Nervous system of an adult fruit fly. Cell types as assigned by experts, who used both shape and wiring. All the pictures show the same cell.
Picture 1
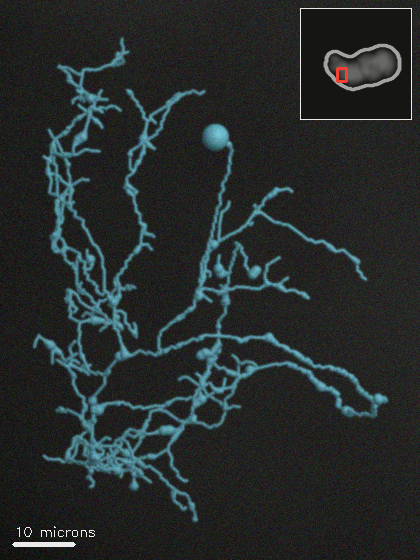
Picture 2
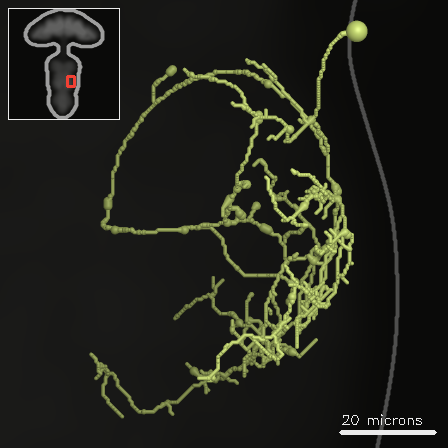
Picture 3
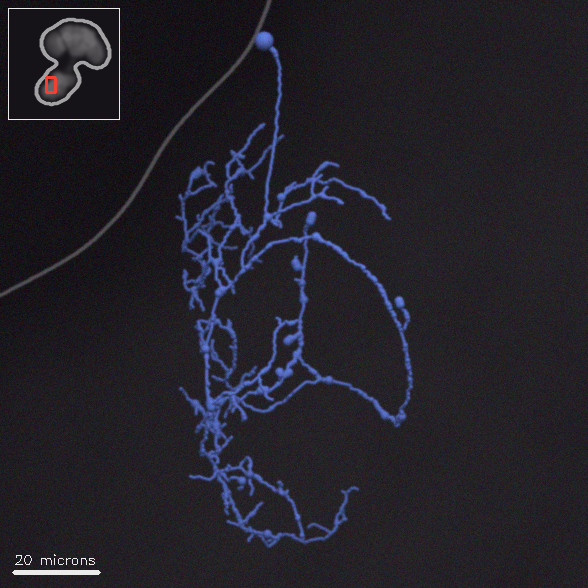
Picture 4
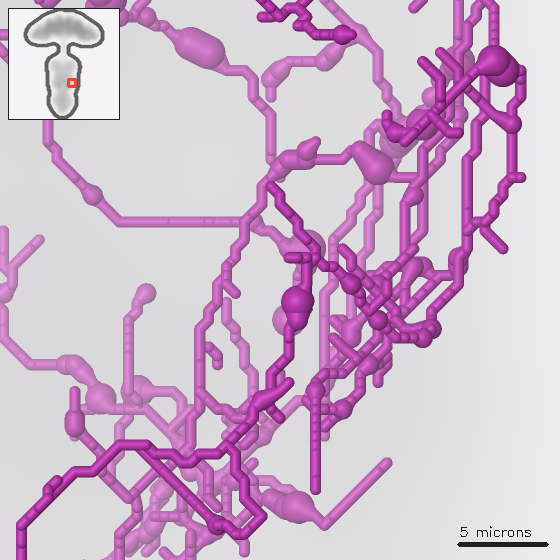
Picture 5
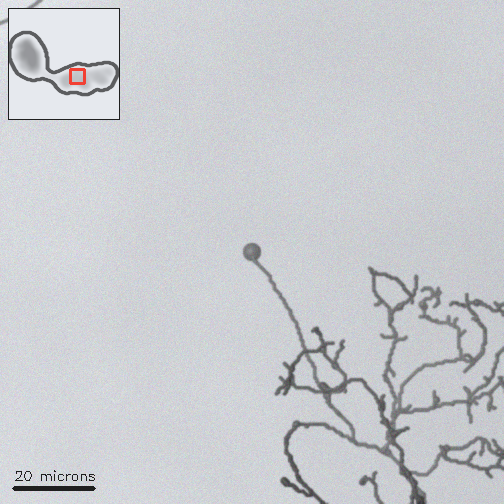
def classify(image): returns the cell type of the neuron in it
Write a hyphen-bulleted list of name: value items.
- cell type: IN09A079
